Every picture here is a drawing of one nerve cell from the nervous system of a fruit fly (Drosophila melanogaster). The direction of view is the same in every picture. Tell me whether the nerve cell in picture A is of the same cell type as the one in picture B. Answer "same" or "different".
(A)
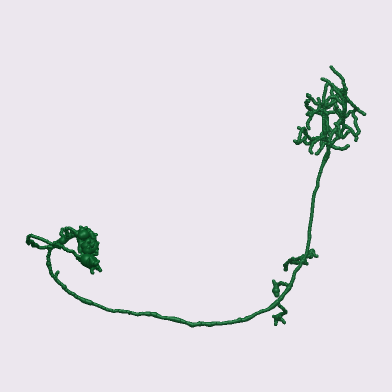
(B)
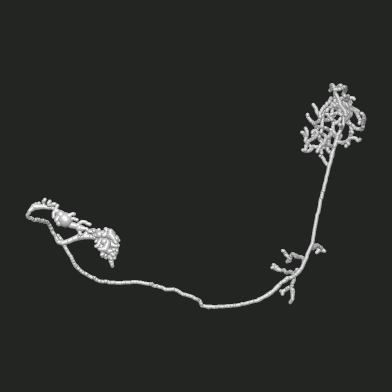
same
